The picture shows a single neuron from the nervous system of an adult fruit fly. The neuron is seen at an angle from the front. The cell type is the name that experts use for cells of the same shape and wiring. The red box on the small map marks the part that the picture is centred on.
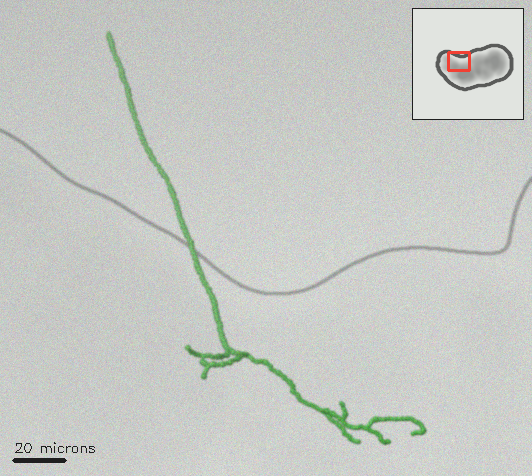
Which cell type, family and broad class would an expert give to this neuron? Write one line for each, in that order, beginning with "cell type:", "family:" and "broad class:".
cell type: SApp08
family: class mechanosensory proprioceptive
broad class: sensory neuron ascending to the brain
